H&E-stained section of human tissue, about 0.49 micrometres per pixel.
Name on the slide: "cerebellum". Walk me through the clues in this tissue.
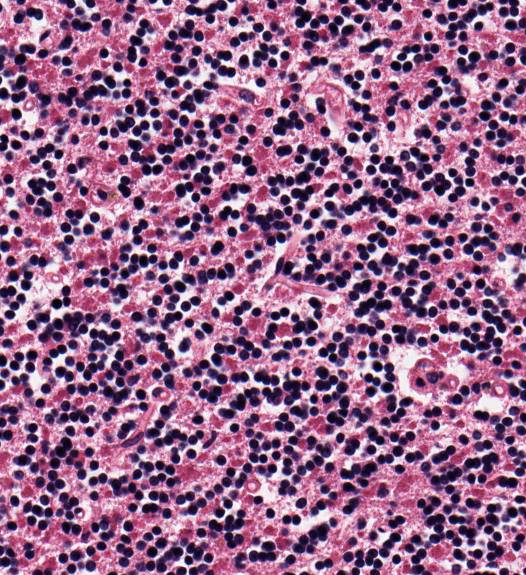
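Right, this is cerebellum.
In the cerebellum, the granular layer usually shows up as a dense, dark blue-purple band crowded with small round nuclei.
That fits the cells here: small, round, darkly staining nuclei, most with almost no cytoplasm visible around them. Between the nuclei, throughout the field, lie small cell-free islands of pink, finely fibrillar material. There's no epithelium, gland or fat cell in view.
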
